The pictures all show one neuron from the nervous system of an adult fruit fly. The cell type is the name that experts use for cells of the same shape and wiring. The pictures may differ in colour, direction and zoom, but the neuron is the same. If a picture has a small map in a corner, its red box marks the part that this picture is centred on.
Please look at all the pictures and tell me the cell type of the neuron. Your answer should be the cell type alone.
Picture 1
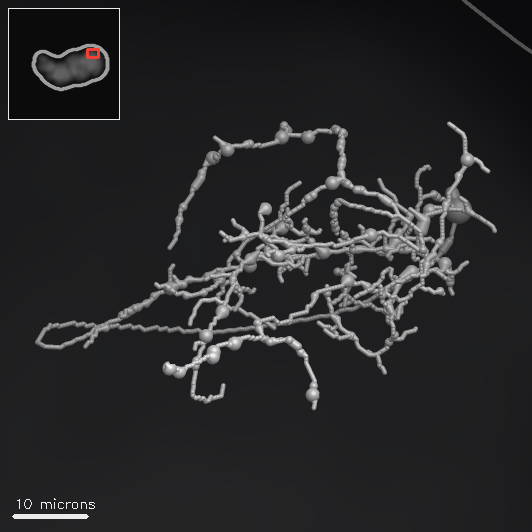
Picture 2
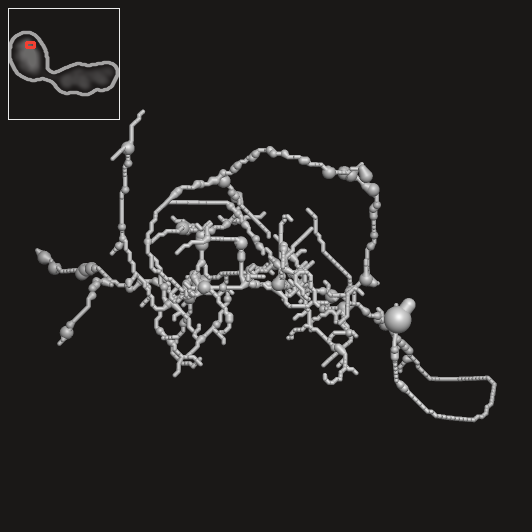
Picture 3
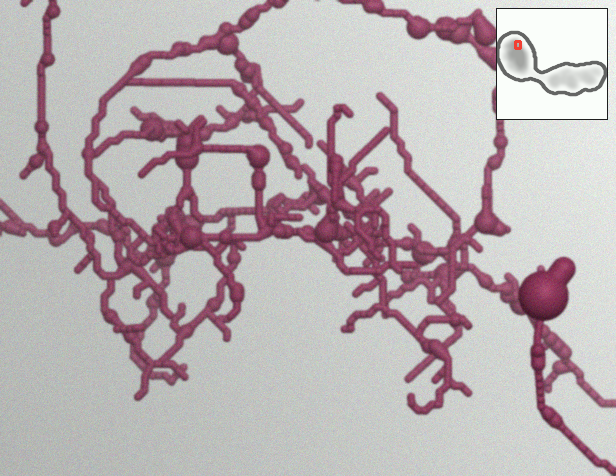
CB1850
